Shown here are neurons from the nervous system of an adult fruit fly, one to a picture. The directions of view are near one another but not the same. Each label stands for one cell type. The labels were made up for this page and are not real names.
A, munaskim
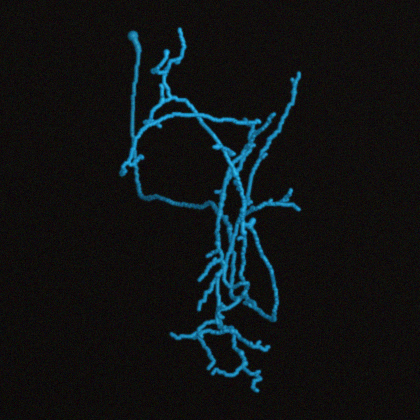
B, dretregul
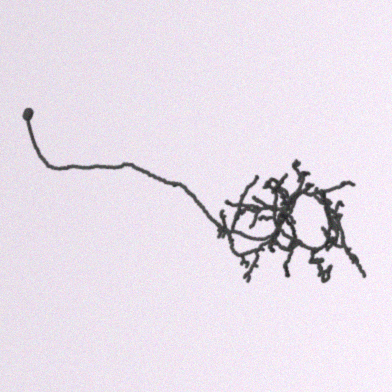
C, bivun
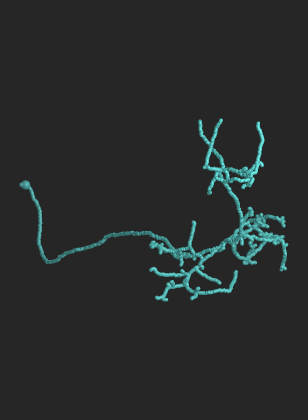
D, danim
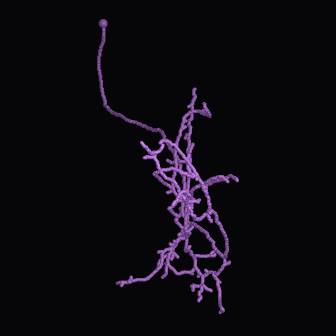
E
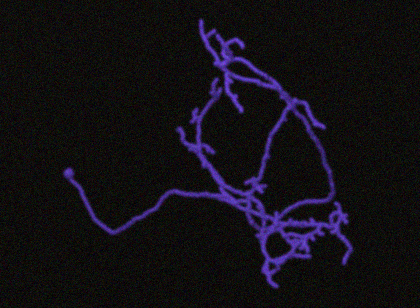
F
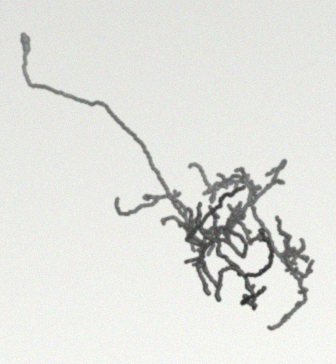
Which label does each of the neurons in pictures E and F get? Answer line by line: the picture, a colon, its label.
E: danim
F: dretregul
